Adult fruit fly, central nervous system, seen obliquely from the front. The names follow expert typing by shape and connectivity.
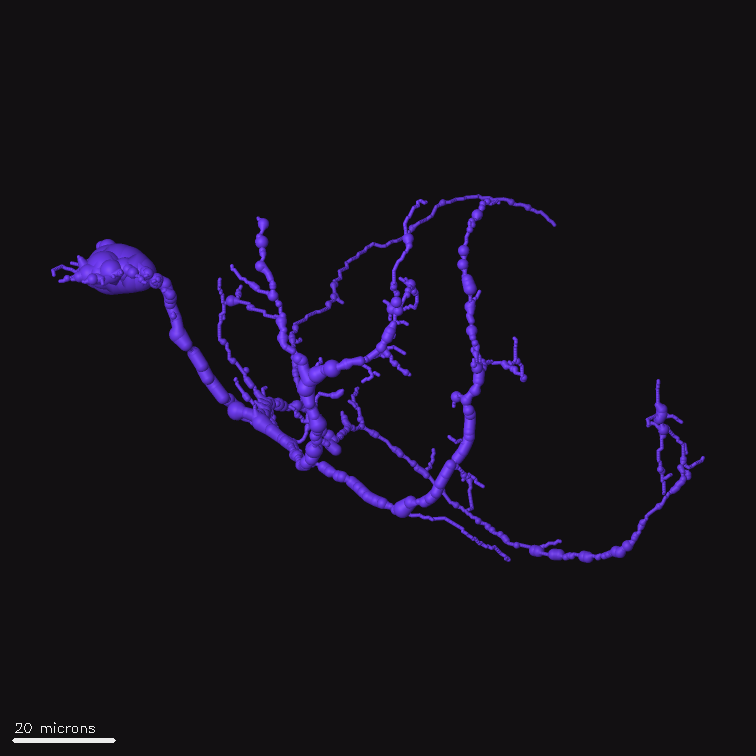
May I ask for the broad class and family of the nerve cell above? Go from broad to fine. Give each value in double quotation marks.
"descending efferent neuron", "DNg"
